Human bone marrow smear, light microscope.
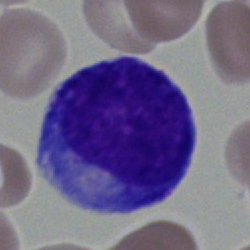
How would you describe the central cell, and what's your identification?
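Most of the cell is taken up by the nucleus, leaving only a small amount of cytoplasm. That cytoplasm forms a crescent along the lower-left edge of the cell and shows no visible granules. Red cells lie around the cell without overlapping it. This is a promyelocyte.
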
